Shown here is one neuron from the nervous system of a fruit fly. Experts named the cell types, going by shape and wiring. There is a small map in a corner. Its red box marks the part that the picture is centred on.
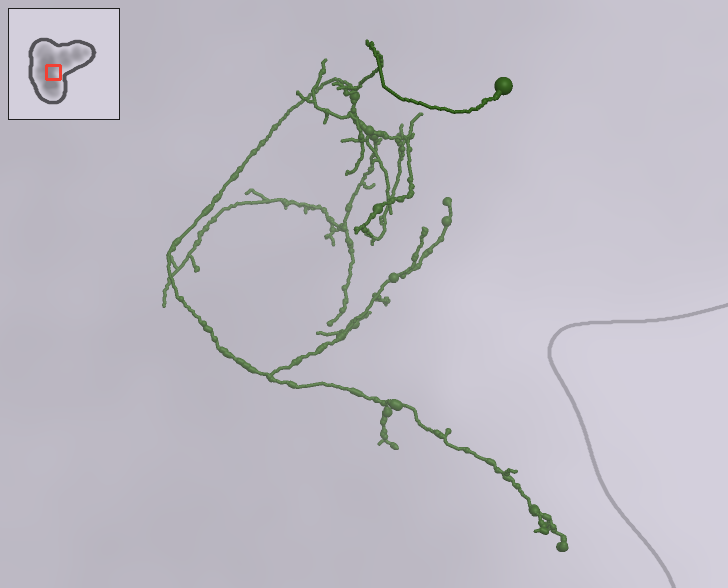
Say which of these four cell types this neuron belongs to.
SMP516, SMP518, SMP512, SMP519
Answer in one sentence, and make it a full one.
This neuron is categorized as cell type SMP519.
